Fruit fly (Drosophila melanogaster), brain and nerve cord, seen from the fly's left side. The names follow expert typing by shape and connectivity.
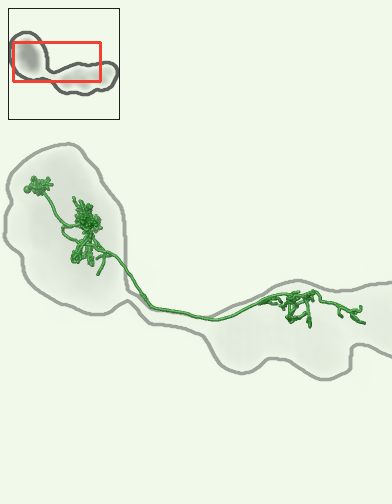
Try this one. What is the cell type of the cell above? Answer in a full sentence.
The cell type is DNa10.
